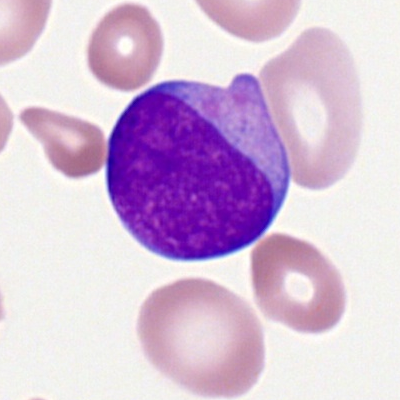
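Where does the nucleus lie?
It fills most of the cell and lies toward the lower left.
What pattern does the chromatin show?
It is fine and stippled.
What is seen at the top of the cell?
A small rounded bulge projects there from the pale lilac-blue cytoplasm.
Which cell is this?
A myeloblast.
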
